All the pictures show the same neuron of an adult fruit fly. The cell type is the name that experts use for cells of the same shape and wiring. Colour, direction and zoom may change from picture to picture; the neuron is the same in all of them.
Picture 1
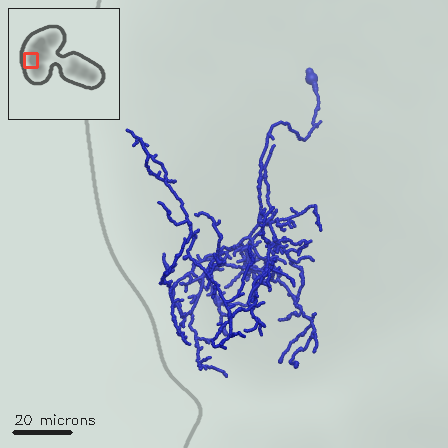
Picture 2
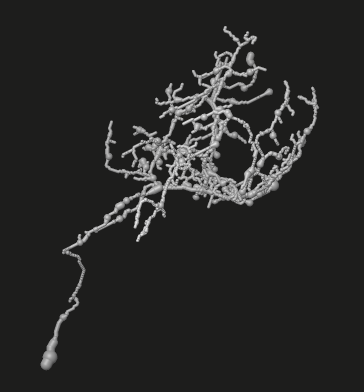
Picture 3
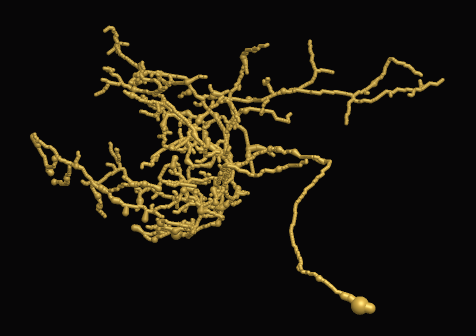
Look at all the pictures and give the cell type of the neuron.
LHPD4d2_b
